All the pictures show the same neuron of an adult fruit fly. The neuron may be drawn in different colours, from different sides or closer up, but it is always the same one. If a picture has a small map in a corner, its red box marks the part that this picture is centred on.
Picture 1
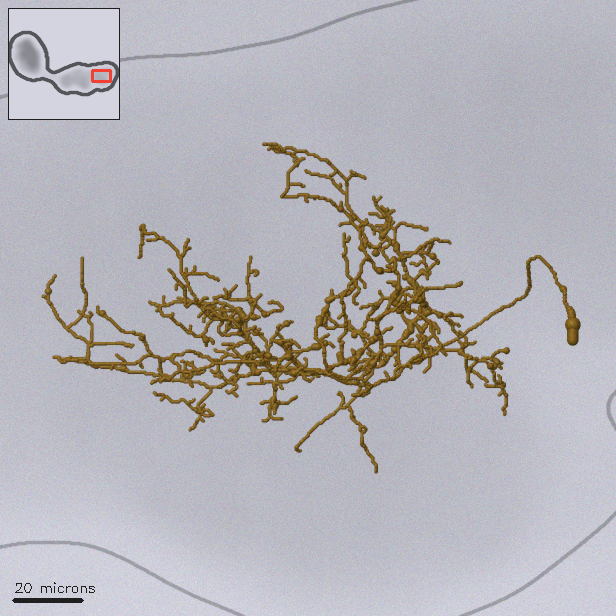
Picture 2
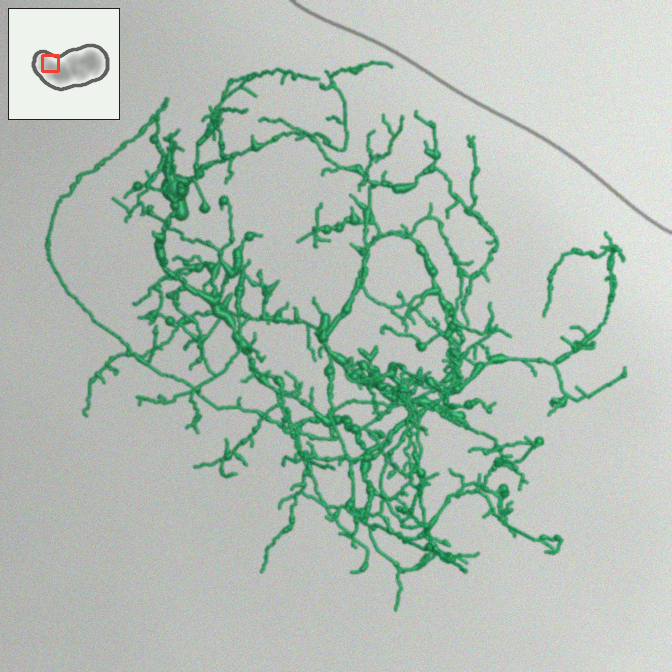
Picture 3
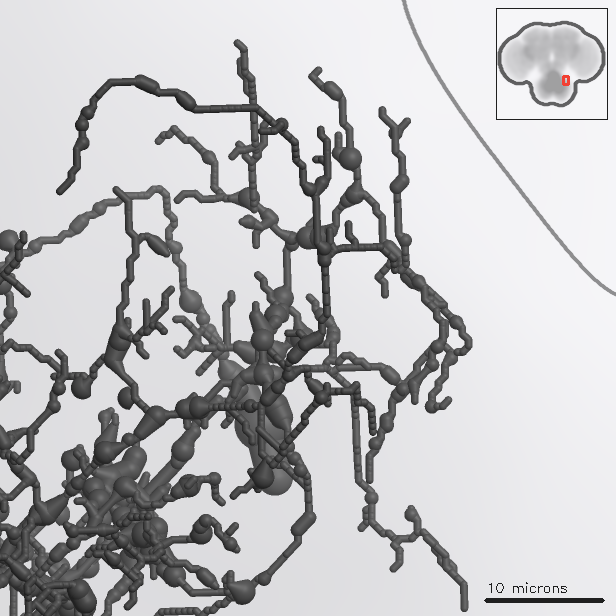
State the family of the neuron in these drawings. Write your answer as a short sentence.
The family is hemilineage 20A.22A.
